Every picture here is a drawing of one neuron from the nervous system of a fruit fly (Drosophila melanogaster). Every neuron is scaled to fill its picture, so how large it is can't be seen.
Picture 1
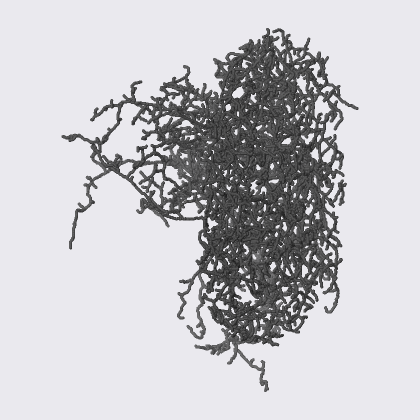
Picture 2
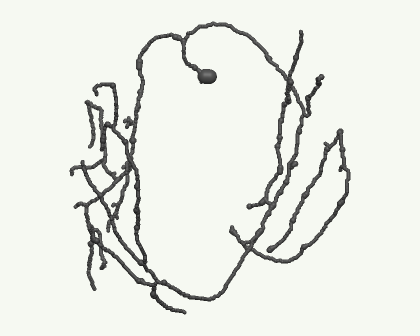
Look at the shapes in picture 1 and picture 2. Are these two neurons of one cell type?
no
